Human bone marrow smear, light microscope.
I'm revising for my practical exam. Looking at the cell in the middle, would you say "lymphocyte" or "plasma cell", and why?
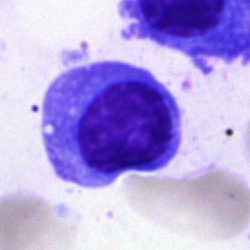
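This is a plasma cell. Check one: the nucleus lies off-centre, toward the right side of the cell.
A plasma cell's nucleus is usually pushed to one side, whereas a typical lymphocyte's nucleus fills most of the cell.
So the nuclear position decides in favour of plasma cell. Check two: the cytoplasm stains blue.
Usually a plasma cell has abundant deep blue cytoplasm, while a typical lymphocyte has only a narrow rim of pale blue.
Also recorded: dense chromatin staining dark purple, and one small clear vacuole in the cytoplasm near the left edge.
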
